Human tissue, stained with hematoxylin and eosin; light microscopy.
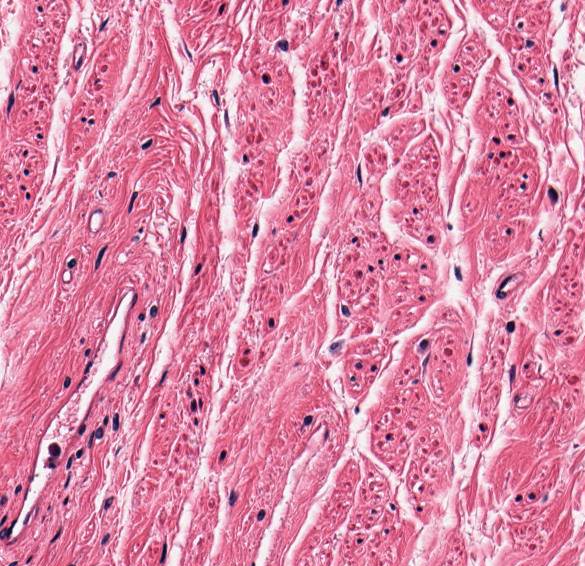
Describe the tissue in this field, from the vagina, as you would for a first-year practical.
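Narrow, branching white cleft-like spaces separate neighbouring bundles. In the right half, the bundles show many small rounded pink profiles, and several have a dark central dot with a thin clear halo. Neither epithelium nor fat cells appear anywhere in the field.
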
